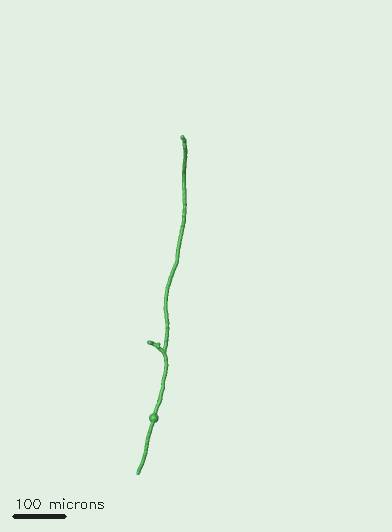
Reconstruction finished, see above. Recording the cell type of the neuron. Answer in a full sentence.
The cell type is SApp01.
